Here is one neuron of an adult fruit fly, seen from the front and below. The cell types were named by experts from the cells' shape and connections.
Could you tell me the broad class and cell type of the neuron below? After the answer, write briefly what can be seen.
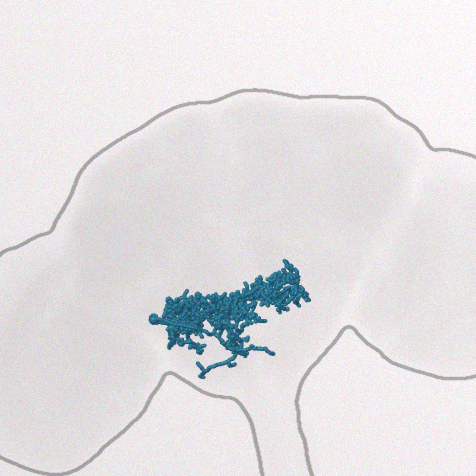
This is a central-brain intrinsic neuron. Its cell type is GNG025. It is in the brain and does not reach the nerve cord. In this view it is wider than it is tall.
